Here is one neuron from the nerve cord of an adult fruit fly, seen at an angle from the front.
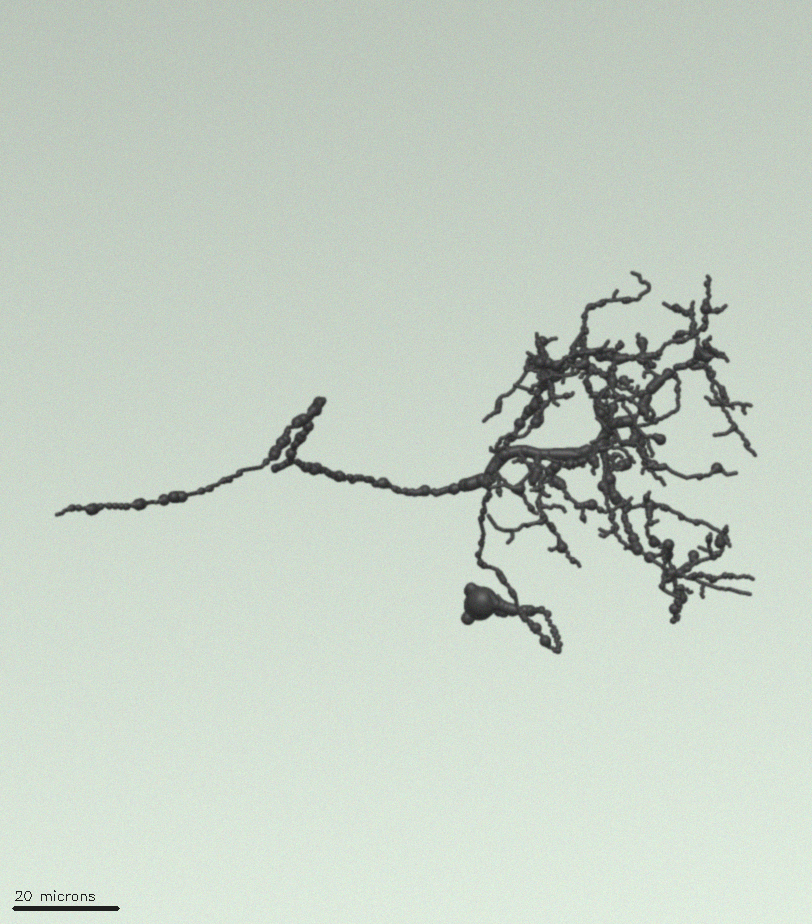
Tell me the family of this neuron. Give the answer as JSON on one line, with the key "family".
{"family": "hemilineage 04B"}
